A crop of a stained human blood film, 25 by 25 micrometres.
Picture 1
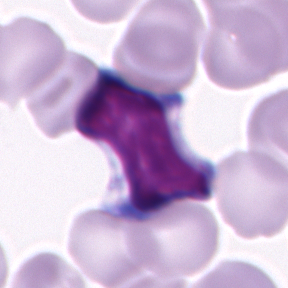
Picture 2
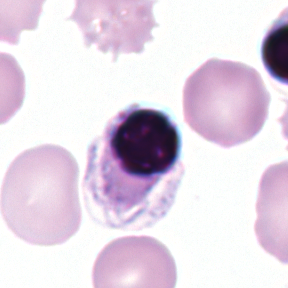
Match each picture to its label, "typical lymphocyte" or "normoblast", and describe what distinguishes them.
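The first picture shows a typical lymphocyte, and the second a normoblast. Let's begin with the cytoplasm, because that's where they part most clearly: in the normoblast it is pinkish, close in tone to the surrounding red cells.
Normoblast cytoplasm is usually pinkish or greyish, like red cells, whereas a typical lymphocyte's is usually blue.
In the typical lymphocyte you'll find only a thin, uneven rim of cytoplasm at the edges of the nucleus, which fills almost the whole cell.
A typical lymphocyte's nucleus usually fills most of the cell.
Now look at the nucleus of the normoblast: its chromatin is very dense and stains dark purple-black throughout.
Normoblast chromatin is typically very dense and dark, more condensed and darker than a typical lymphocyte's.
Neither nucleus shows a nucleolus, and neither cytoplasm shows distinct granules.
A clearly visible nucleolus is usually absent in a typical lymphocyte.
Finally, compare the outlines: the typical lymphocyte is angular, moulded into the gaps between the red cells around it, while the normoblast touches none of them and has a pale, wrinkled, frayed margin at its lower left rather than a smooth one.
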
